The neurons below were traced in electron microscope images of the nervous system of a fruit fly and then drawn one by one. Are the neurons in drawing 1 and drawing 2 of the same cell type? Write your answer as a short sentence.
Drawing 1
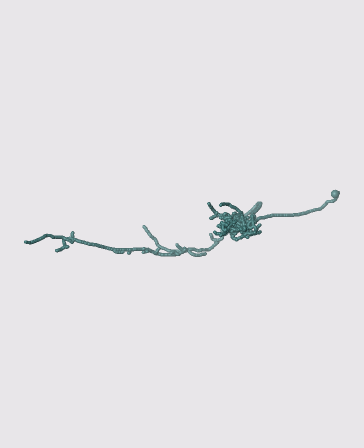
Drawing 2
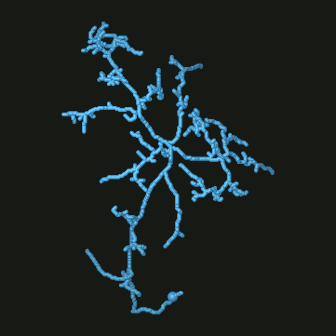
They are of different cell types.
